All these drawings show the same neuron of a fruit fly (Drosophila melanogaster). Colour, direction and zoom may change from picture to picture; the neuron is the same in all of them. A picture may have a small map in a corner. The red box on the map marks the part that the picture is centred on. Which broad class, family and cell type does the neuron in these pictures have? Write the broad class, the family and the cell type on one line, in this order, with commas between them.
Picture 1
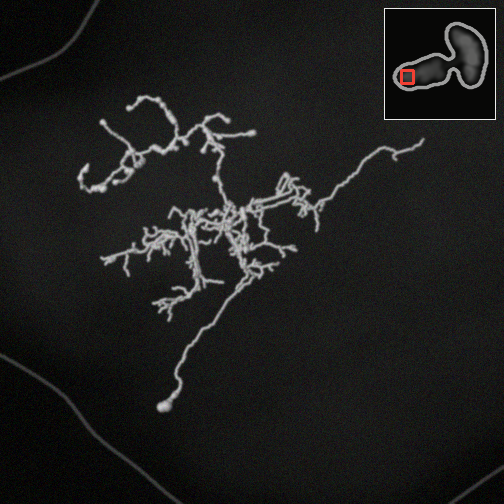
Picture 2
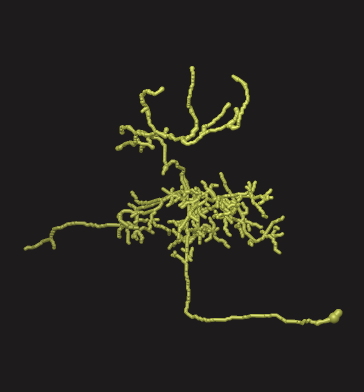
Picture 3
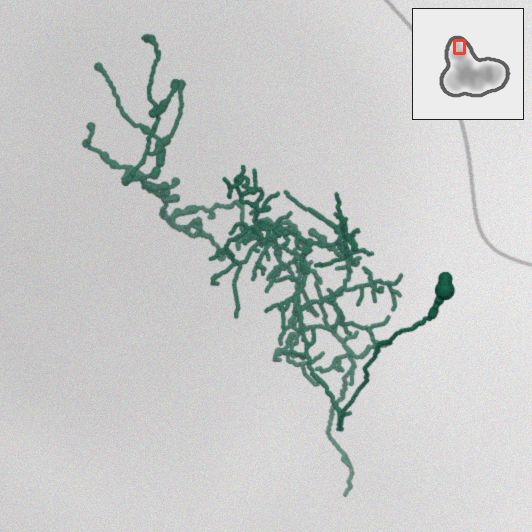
nerve-cord intrinsic neuron, hemilineage 06A, IN06A063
